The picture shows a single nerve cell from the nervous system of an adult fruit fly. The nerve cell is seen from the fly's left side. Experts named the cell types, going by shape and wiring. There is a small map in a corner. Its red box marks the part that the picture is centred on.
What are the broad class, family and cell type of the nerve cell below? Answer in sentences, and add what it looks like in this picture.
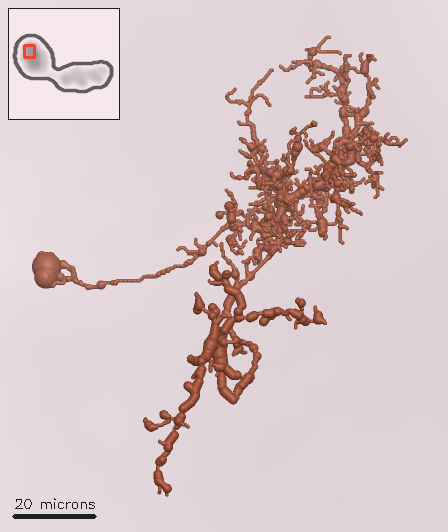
This is a central-brain intrinsic neuron. Its family is hemilineage VLPl2_posterior. The cell type is LHAV2b2_a. The cell body can be seen on the left of the picture. From top to bottom in the picture it spans about 110 microns.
